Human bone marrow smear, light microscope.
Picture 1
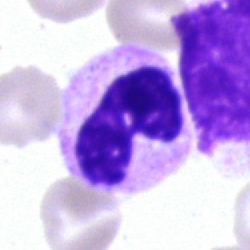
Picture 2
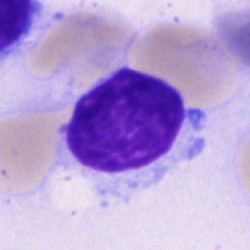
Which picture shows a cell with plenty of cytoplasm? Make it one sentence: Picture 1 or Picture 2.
Abundant cytoplasm surrounds the nucleus in picture 1.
